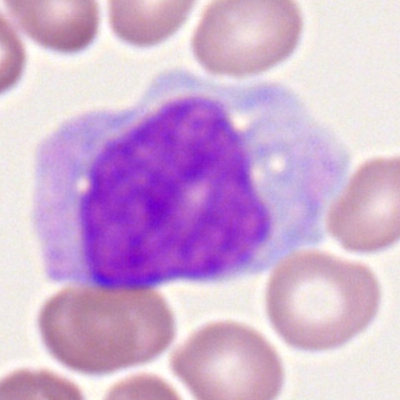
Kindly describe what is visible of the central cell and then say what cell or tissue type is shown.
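Start at the edges: the outline is irregular, uneven and wavy. Inside the nucleus, the chromatin is patchy, darker clumps between paler areas. The cytoplasm has no distinct granules, and a few tiny bright white dots lie close to the nuclear edge. This is a monocyte.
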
